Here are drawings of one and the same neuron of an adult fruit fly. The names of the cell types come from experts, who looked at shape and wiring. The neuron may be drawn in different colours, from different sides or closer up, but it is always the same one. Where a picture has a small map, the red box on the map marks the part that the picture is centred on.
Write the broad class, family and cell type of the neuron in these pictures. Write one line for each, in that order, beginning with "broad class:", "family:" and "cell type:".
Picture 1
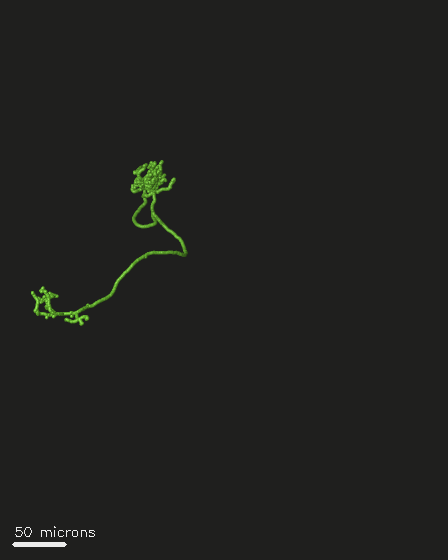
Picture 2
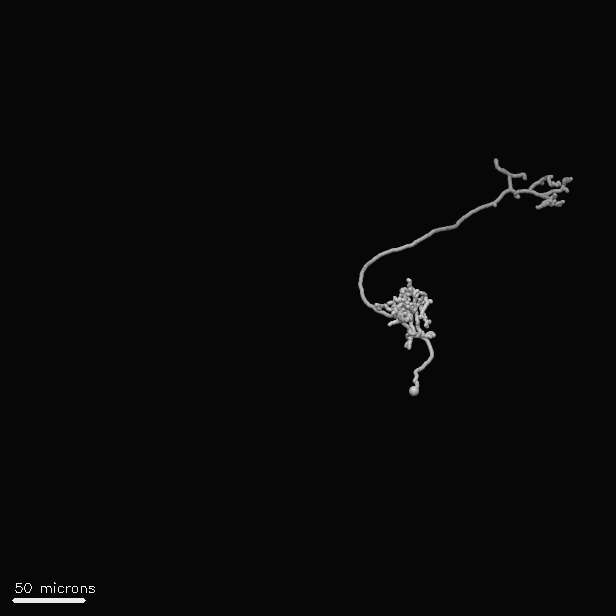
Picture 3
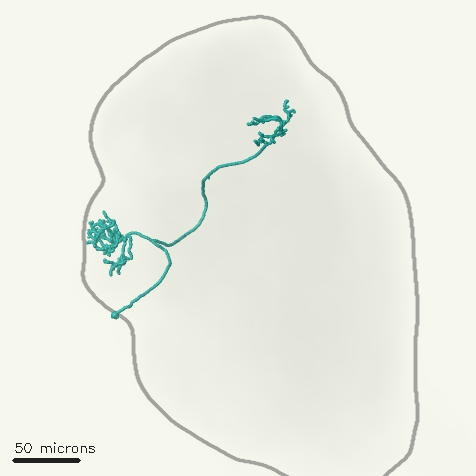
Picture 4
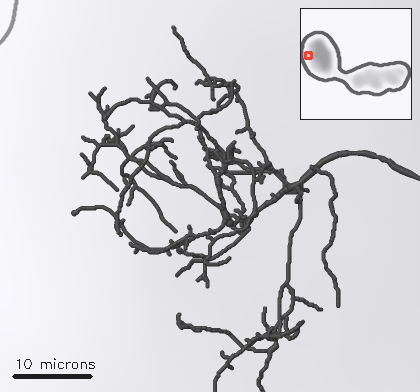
broad class: central-brain intrinsic neuron
family: hemilineage ALv1
cell type: M_vPNml68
